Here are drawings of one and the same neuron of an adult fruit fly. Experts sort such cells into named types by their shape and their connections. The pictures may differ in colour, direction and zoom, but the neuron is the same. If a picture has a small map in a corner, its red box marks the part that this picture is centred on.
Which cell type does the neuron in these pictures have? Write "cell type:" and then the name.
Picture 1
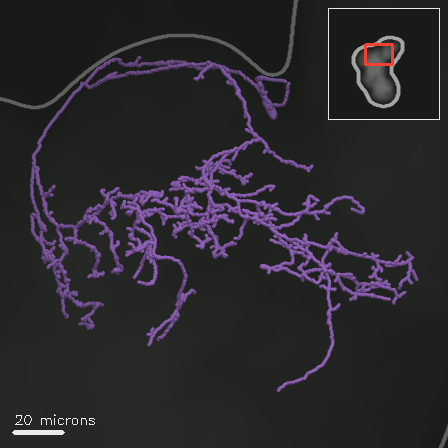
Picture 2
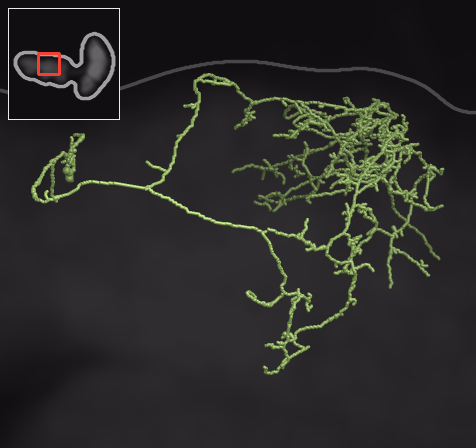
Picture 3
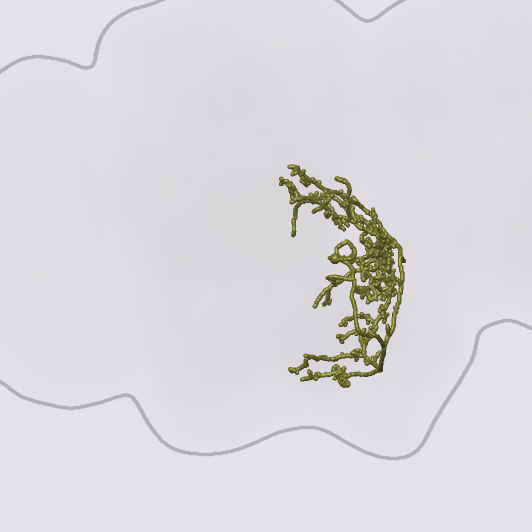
cell type: IN19A043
